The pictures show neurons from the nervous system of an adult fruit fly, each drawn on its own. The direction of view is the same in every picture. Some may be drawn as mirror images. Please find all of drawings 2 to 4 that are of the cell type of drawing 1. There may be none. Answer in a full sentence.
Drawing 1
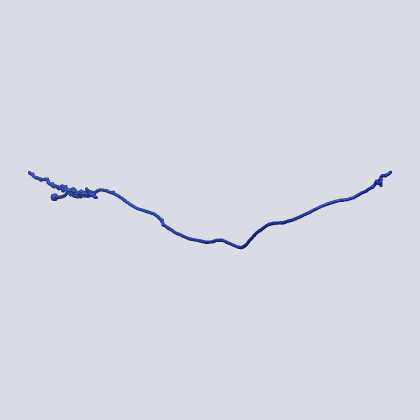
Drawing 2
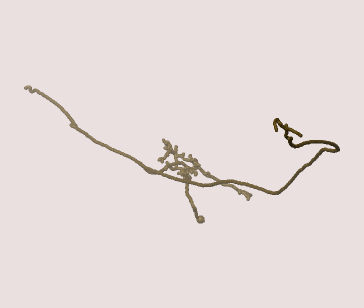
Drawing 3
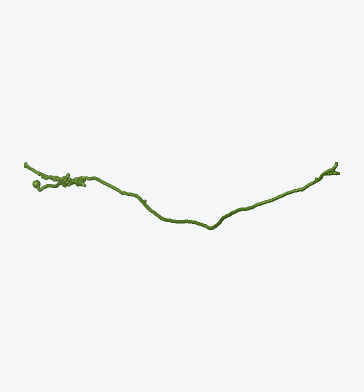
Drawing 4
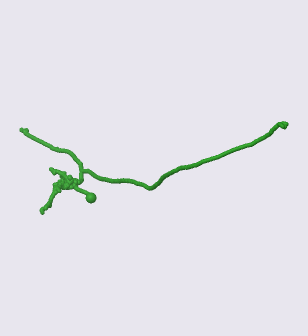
Drawing 2 and drawing 4 are of the same cell type.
